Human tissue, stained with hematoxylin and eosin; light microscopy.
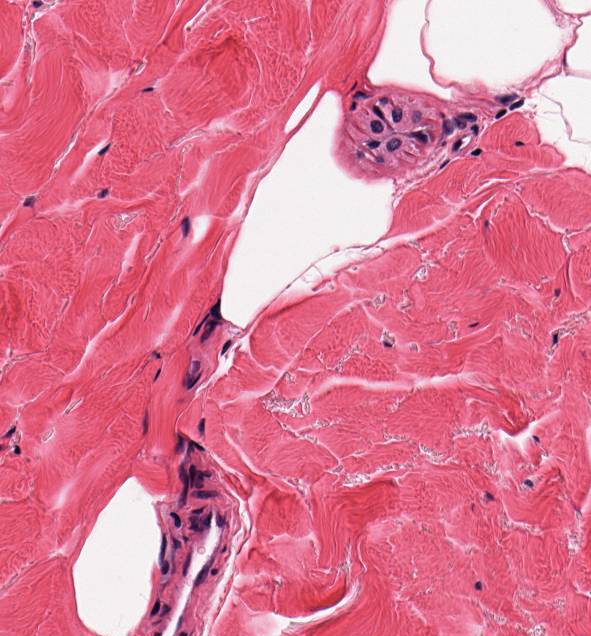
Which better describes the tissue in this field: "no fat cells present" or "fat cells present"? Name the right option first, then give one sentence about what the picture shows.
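Fat cells present. A few fat cells with empty clear interiors and thin walls lie in the top right corner.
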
